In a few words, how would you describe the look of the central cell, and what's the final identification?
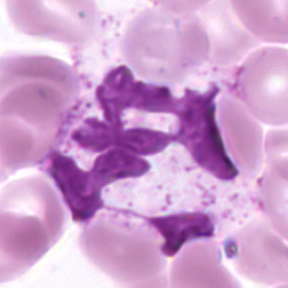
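Nucleus: split into several separate lobes, with dense, dark purple chromatin throughout. Cytoplasm: very pale, almost colourless with a faint pink tint, and scattered with fine small lilac-pink granules. Name: segmented neutrophil.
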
